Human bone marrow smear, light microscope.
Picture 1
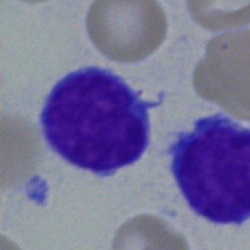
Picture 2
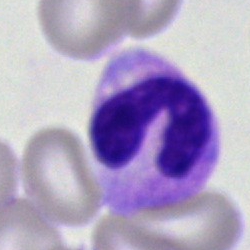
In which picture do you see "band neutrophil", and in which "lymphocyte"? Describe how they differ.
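The lymphocyte is the one in picture 1, and the band neutrophil is in picture 2. The lymphocyte stains a deep purple-blue all over, and one thin, curved, hair-like projection comes off its upper right edge. There are no distinct granules in it, and no vacuoles either.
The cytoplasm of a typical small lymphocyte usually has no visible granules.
In the band neutrophil you can follow the nucleus as a single curved band, bent into a horseshoe that opens downward.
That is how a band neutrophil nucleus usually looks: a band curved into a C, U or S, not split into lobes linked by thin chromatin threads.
Its chromatin is dark purple and densely condensed, with no nucleoli, and the outline is smooth and roughly oval.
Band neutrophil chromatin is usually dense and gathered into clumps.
Red cells touch the band neutrophil above and below, while in picture 1 a second dark-staining nucleated cell lies to the right, partly cut off by the edge.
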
